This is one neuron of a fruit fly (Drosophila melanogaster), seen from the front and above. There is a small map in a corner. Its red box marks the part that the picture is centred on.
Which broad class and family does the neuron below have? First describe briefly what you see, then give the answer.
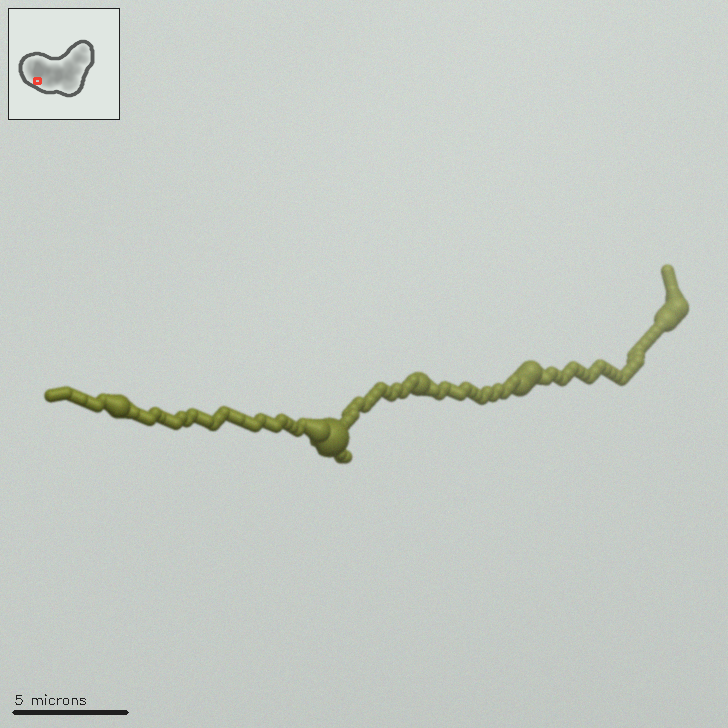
No cell body is drawn. By the scale bar it is about 30 microns wide in this view. There are a dozen or fewer branch ends. Its broad class is sensory neuron entering the brain. The name of its family is class mechanosensory.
